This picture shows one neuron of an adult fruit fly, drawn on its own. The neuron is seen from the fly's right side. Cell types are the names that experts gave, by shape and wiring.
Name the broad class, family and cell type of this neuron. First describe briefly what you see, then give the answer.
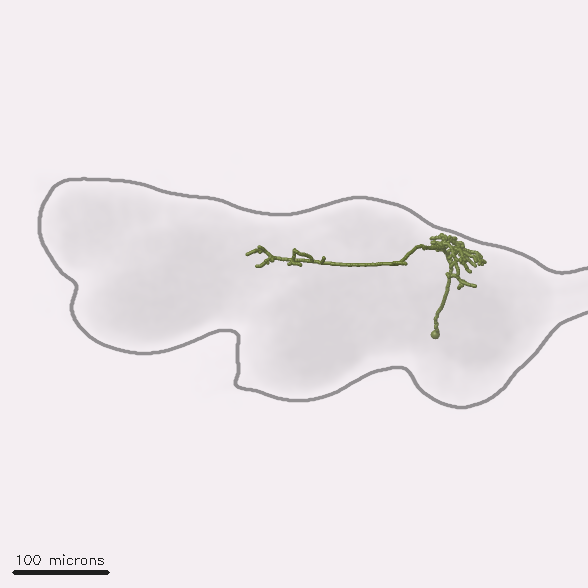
The cell body is on the right of the picture. From left to right in the picture it spans about 250 microns. Its broad class is nerve-cord intrinsic neuron. The family is hemilineage 06A. The cell type is IN06A082.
